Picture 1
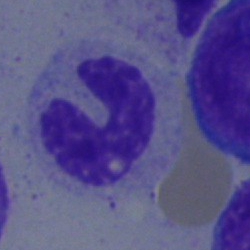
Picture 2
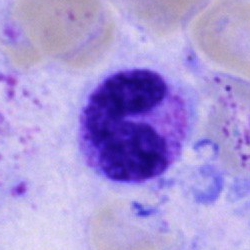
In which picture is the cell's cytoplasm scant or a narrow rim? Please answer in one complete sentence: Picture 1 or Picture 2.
For the cell in picture 2, the cytoplasm forms just a thin rim.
